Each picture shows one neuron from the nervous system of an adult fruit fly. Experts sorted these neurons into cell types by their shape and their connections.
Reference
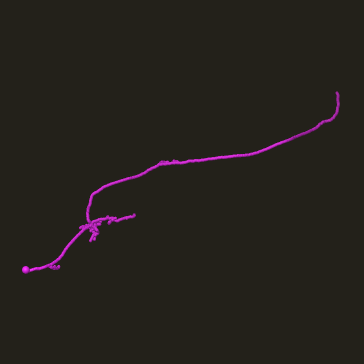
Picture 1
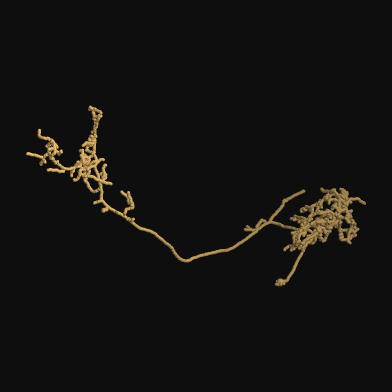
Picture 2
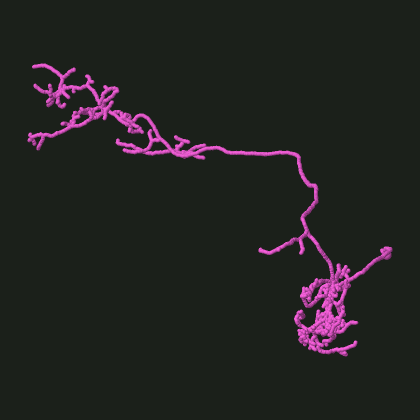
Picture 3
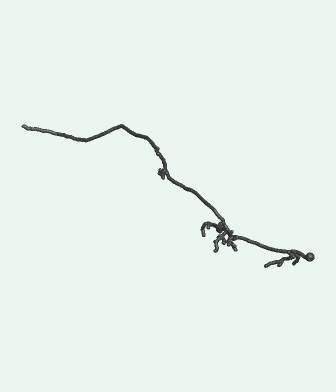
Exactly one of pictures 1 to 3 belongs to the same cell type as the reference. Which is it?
Picture 3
